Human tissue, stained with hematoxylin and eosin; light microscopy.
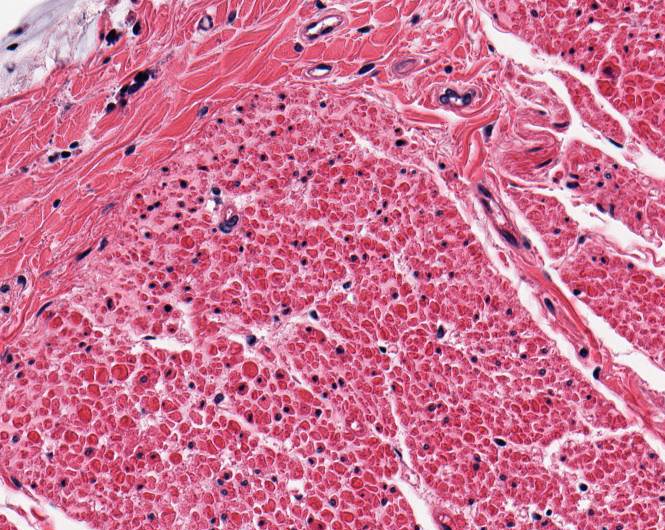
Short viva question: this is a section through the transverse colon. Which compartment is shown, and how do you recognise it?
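Smooth muscle, cut mostly in cross-section, with longitudinally cut fibres along the upper left. The fibre cytoplasm stains a deep eosinophilic red, and small dark nuclei lie singly throughout. Thin pale connective tissue septa run diagonally from upper left toward lower right, dividing the fibres into bundles.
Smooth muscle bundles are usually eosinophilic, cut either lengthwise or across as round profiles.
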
